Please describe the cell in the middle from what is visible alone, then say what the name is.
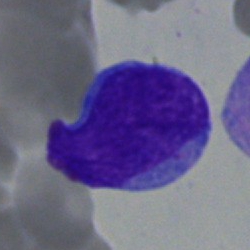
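Look first at the outline, which has a notch cut into its upper left side. The nucleus fills most of the cell, and its chromatin stains deep purple throughout. At the lower right, a thin crescent of pale blue cytoplasm shows. It is a blast.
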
